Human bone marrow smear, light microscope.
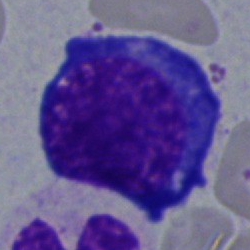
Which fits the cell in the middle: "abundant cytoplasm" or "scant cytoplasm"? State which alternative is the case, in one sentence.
There is only scant cytoplasm around the nucleus of this cell.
